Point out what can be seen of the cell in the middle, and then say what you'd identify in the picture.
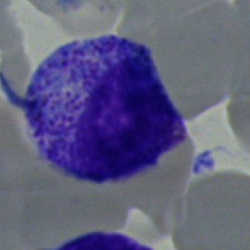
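Broadly rounded, the outline is somewhat angular, with fairly straight stretches along the upper right edge. Small dark purple dots crowd the upper left part over a paler lilac background. The right and central part is dense and almost uniformly dark purple-blue. This is a myelocyte.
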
